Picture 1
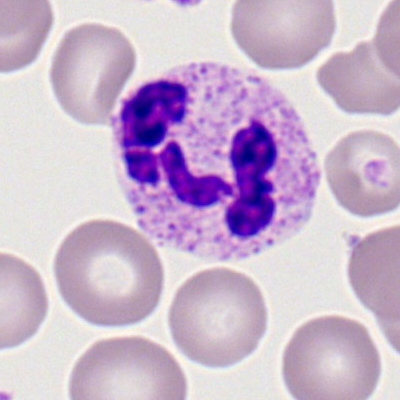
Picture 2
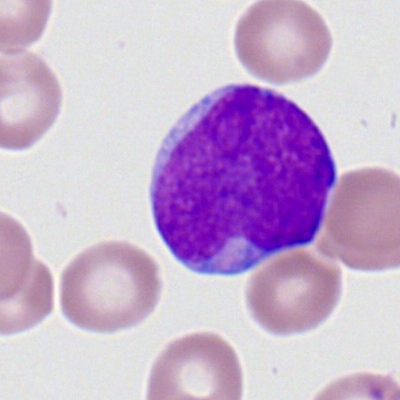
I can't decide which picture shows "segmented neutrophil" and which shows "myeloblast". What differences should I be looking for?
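In this pair the myeloblast appears in picture 2, and the segmented neutrophil in picture 1. The segmented neutrophil's nucleus is divided into several separate lobes joined by narrow strands; in the myeloblast the nucleus occupies most of the cell, with a pale patch at its lower edge.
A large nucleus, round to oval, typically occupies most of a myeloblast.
Chromatin in the segmented neutrophil is dark purple and coarsely clumped, and no nucleoli are visible.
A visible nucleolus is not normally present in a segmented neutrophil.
Its cytoplasm is abundant and pale pinkish-lilac, scattered throughout with fine, small lilac-purple granules.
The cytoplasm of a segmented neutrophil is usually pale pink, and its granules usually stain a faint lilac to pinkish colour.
The myeloblast, by contrast, has only a scant rim of pale blue cytoplasm, with no visible granules and no visible vacuoles.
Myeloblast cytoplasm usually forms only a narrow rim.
Both cells are round in outline: the segmented neutrophil's edge is round and smooth, the myeloblast's roughly round and smooth.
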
